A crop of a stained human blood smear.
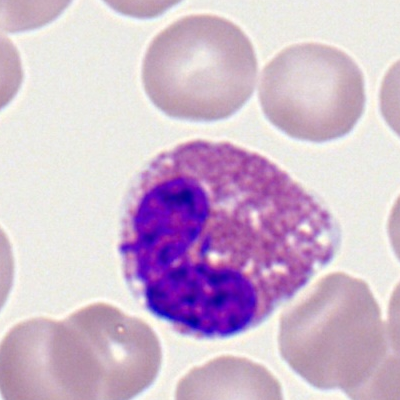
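Eosinophil, the cell in the middle of a stained human blood smear. Its dense, clumped chromatin stains dark purple. Coarse pink-red granules fill the cytoplasm but leave the outline of the nucleus clearly visible. The cytoplasm takes up more than half of the cell.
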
